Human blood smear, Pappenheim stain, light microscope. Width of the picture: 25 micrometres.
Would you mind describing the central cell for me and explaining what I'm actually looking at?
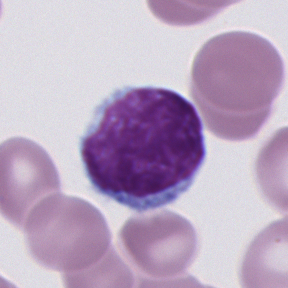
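Start with the outline, which is round. The nucleus is round as well, and not divided into lobes. Now the cytoplasm: pale blue, with no distinct granules. So what we have here is a typical lymphocyte.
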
